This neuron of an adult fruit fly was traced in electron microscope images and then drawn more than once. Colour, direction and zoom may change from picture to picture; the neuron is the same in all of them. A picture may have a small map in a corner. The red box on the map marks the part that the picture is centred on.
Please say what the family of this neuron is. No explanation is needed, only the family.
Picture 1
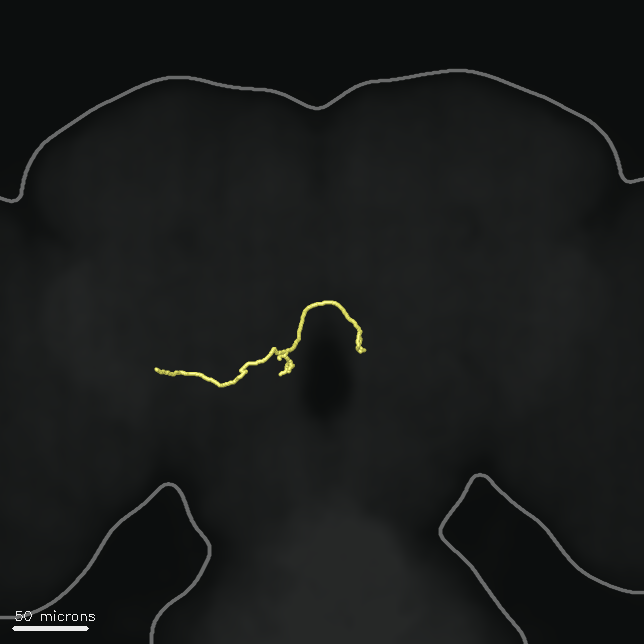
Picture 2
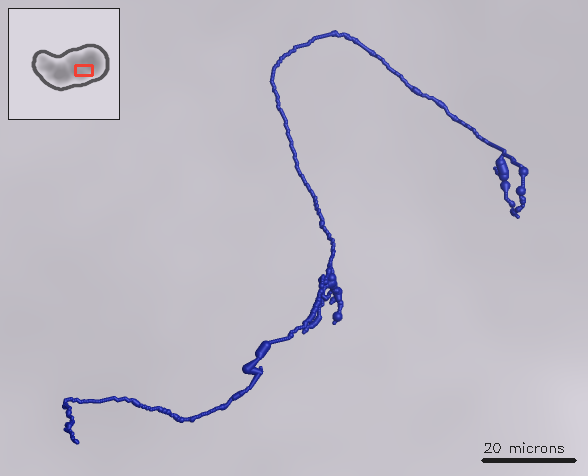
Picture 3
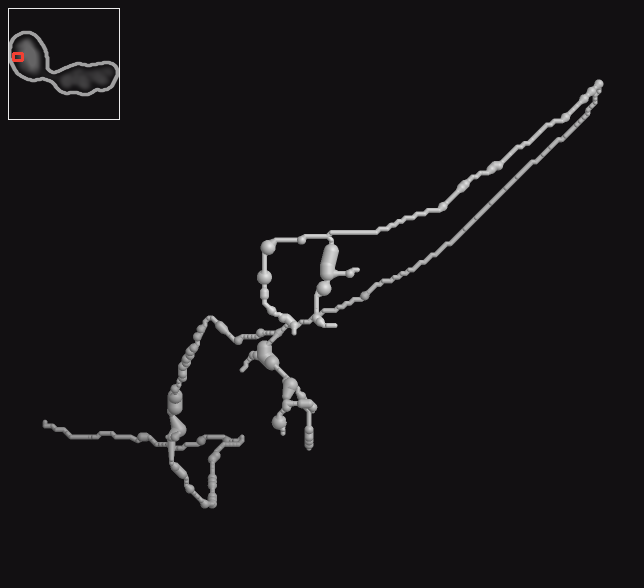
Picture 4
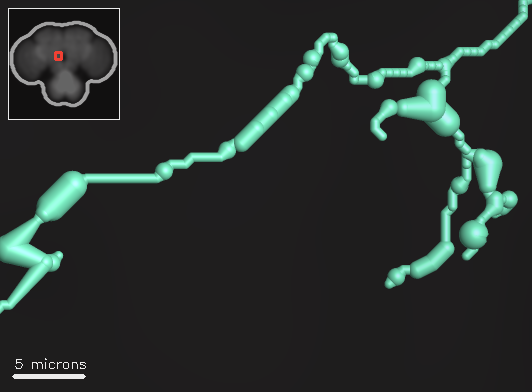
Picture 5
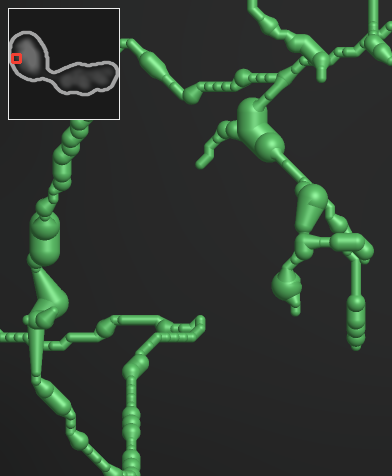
class olfactory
